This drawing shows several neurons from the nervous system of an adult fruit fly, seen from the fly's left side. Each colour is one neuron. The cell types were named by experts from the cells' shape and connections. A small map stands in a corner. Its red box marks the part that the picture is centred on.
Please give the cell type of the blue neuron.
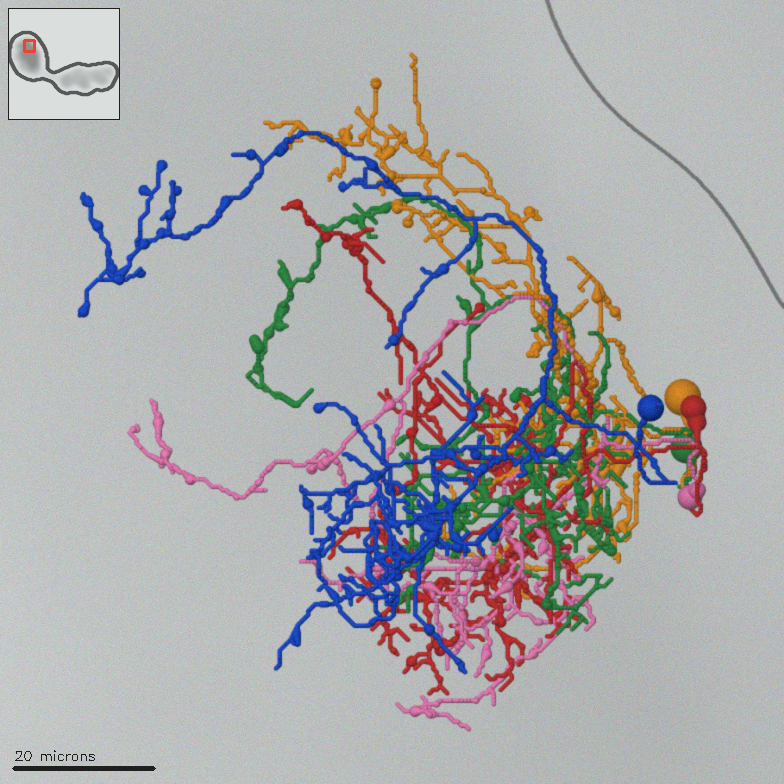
CB1874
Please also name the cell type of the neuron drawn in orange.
LHPV4b3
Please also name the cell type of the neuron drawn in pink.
CB3045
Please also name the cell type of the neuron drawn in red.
LHPV4g1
